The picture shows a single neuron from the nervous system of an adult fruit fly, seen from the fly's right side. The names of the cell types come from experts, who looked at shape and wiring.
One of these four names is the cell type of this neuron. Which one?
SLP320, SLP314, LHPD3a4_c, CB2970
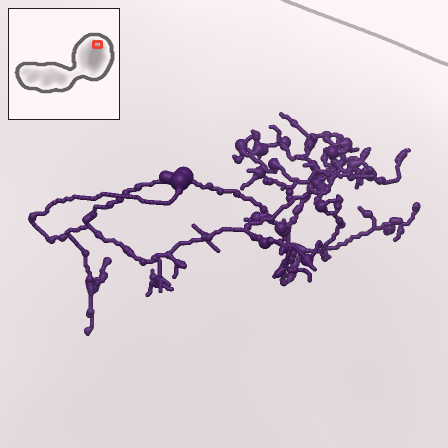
SLP320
